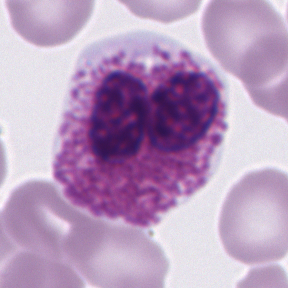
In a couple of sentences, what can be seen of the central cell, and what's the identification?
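On inspection, two nuclear lobes lie side by side and remain clearly visible, not hidden by granules. Many coarse, round, reddish-purple granules pack the cytoplasm. The cell is an eosinophil.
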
